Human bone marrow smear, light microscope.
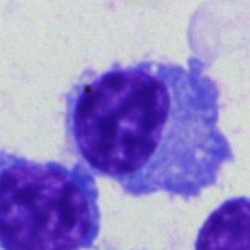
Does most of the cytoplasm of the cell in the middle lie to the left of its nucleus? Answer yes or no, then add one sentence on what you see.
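No. The nucleus lies toward the upper left of the cell, with most cytoplasm to its right.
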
